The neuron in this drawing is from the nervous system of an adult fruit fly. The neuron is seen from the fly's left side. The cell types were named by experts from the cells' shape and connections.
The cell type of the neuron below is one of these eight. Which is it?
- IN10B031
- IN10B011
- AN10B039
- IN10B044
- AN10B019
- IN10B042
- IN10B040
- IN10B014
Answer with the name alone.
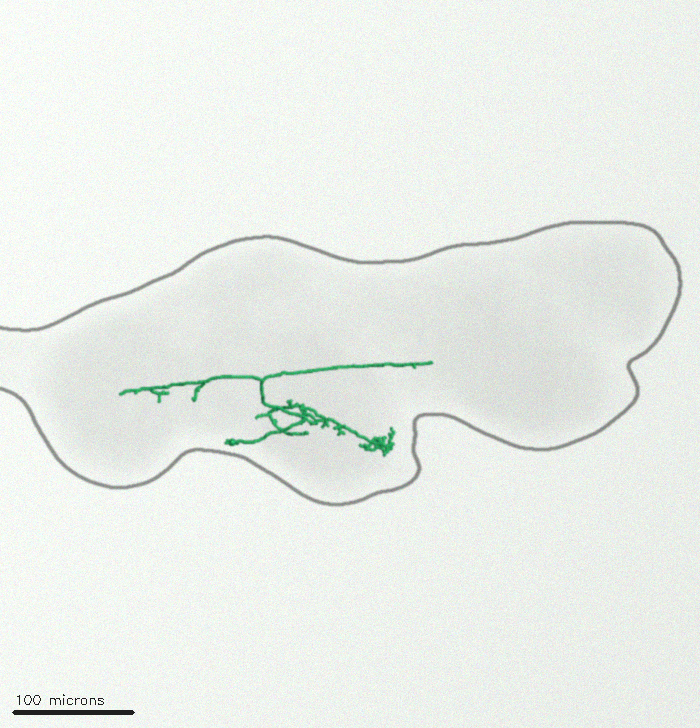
IN10B031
